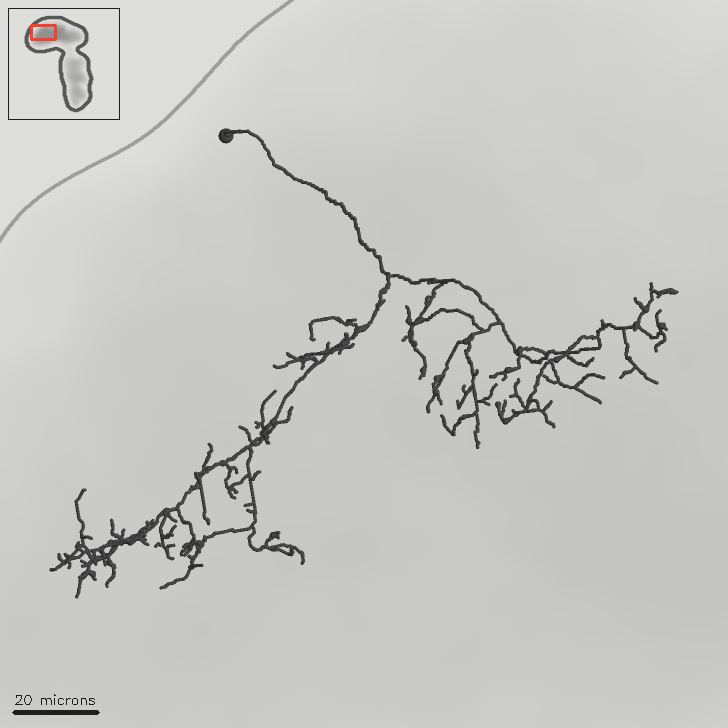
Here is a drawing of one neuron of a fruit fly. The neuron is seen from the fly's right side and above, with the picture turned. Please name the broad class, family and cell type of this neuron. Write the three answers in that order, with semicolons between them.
central-brain intrinsic neuron; hemilineage AOTUv4_ventral; FB8I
